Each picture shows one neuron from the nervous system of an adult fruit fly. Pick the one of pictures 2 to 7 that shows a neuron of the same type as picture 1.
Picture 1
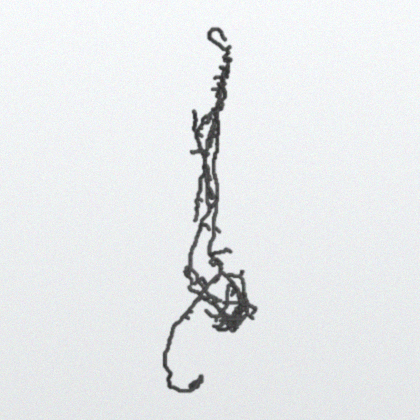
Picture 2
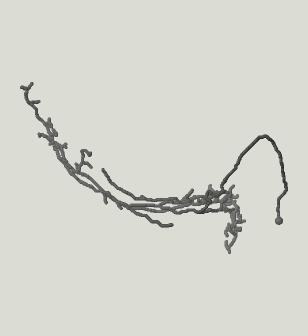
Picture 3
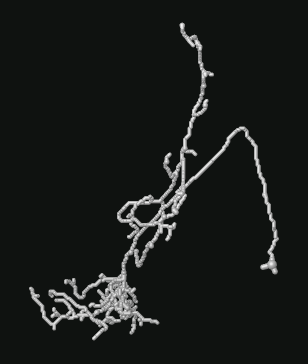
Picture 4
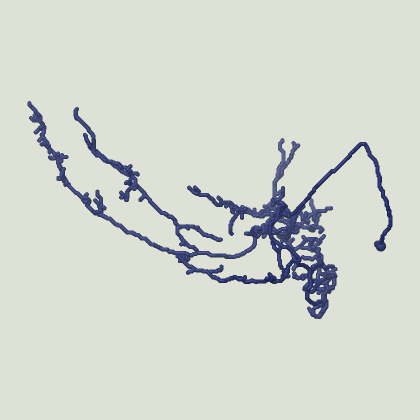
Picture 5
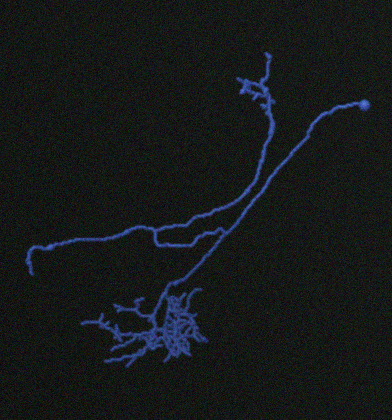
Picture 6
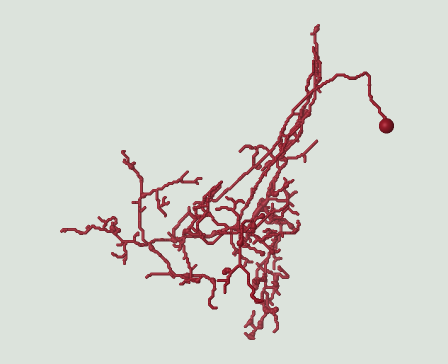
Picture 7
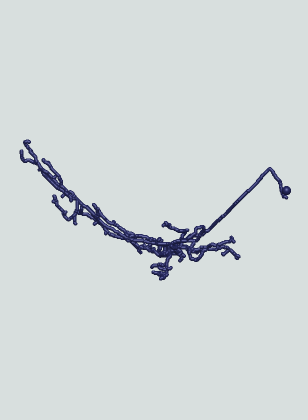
Picture 2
